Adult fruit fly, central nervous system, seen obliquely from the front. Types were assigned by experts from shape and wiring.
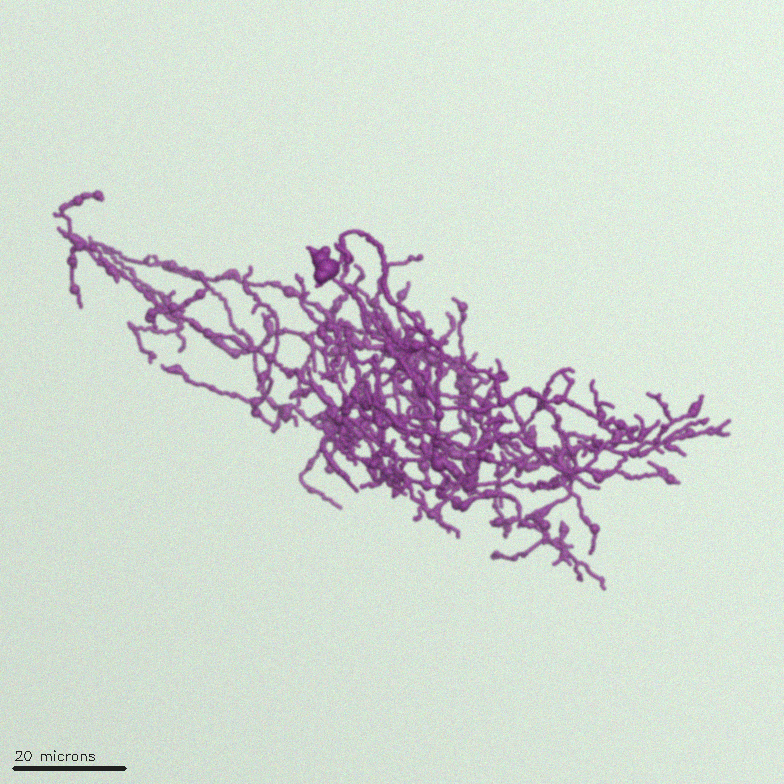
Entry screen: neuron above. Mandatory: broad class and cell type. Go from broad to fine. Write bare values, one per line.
central-brain intrinsic neuron
GNG065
